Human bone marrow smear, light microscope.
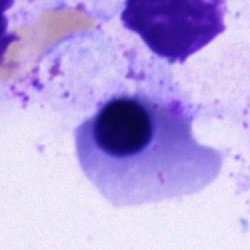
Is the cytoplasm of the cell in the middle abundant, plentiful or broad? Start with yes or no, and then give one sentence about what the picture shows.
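Yes. The cytoplasm is abundant and pale lavender-blue.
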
